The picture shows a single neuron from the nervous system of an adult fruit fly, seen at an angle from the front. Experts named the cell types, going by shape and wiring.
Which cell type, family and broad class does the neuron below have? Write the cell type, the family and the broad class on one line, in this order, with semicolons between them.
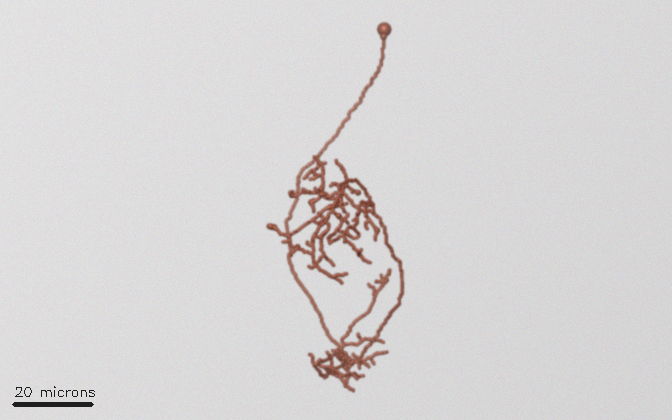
vDeltaC; class CX; central-brain intrinsic neuron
